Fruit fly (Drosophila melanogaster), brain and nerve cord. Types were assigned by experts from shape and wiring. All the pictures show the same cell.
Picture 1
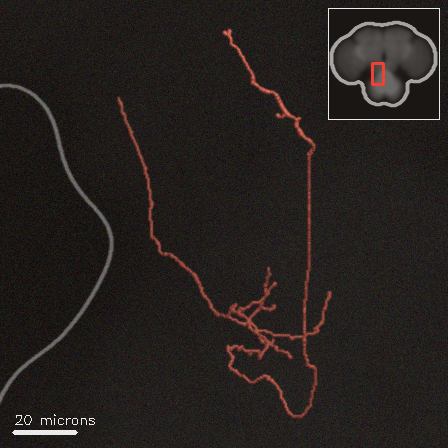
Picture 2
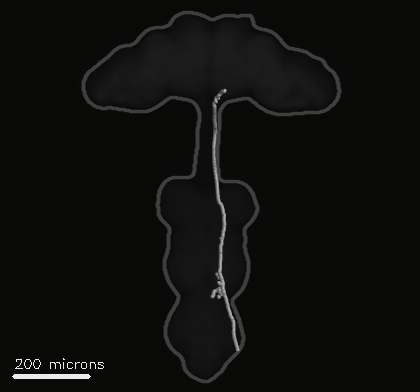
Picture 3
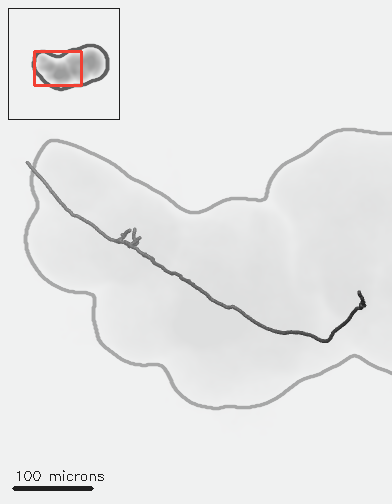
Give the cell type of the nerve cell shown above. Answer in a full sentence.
The cell type is SApp08.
